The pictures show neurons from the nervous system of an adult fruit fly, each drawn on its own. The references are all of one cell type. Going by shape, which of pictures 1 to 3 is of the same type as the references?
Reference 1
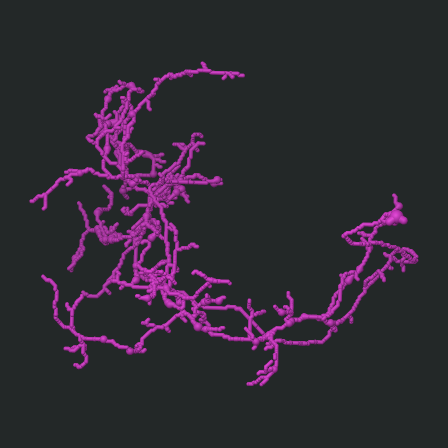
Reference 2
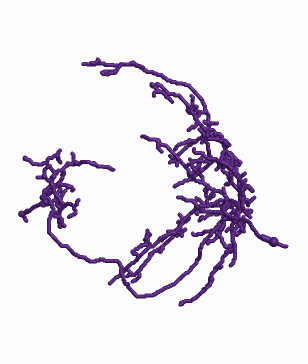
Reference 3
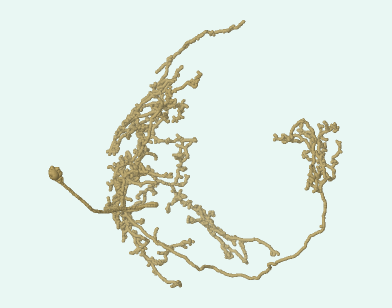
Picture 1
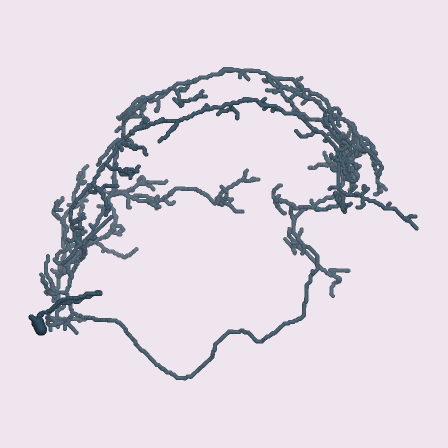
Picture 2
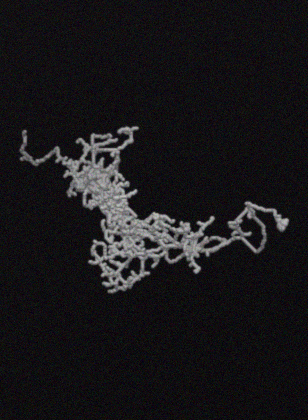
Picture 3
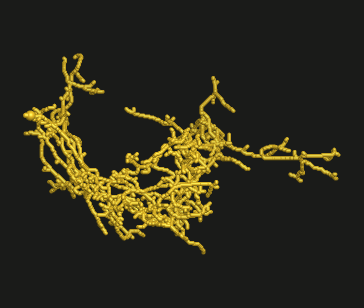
1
